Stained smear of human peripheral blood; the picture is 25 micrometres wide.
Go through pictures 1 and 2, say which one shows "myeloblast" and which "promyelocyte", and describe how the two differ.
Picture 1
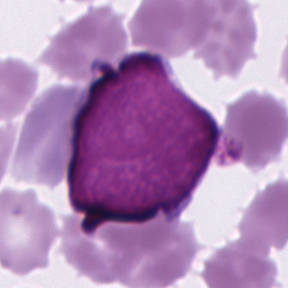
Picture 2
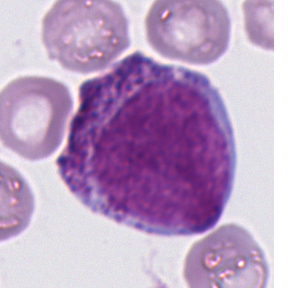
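In picture 1 the cell is a myeloblast; in picture 2 it is a promyelocyte. The promyelocyte in picture 2 has coarse dark purple granules crowding the left side of the cell, with pale blue-grey cytoplasm where it is free of them.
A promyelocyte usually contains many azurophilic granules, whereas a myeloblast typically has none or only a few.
The outlines differ in degree: the myeloblast is angular and polygonal with fairly straight sides, and small knob-like projections stick out at its upper left and lower left, while the promyelocyte is only somewhat angular rather than smoothly round. In both the nucleus is a single unlobed mass; in the myeloblast it follows the angular cell outline, and in the promyelocyte it fills most of the cell.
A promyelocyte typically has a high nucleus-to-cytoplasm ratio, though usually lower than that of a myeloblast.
Neither cell shows clear vacuoles.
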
